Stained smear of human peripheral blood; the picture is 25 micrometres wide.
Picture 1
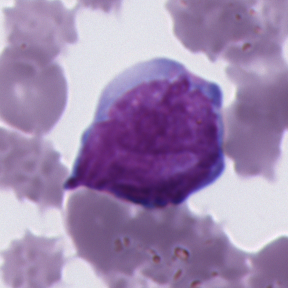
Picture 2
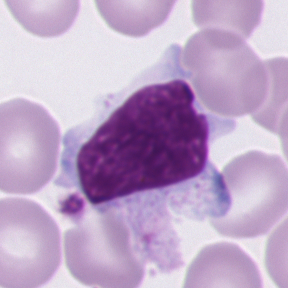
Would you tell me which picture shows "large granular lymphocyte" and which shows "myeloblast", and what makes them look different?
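The myeloblast is in picture 1; picture 2 has the large granular lymphocyte. In the myeloblast the nucleus fills almost the whole cell, and the pale blue cytoplasm shows no granules.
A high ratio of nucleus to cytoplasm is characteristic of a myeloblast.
Its outline is irregular and angular rather than round, with a small pointed tip jutting out at the lower left corner and a red cell pressing against the lower edge. The large granular lymphocyte has abundant pale grey-blue cytoplasm, mostly below a nucleus that sits in the upper part of the cell, and ragged extensions of it spread between the red cells.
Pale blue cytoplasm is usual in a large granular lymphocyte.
Its chromatin is dense and dark purple with a slightly mottled texture, and no nucleoli are visible.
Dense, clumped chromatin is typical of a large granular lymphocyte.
There's also a small platelet at the lower left edge of its nucleus.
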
